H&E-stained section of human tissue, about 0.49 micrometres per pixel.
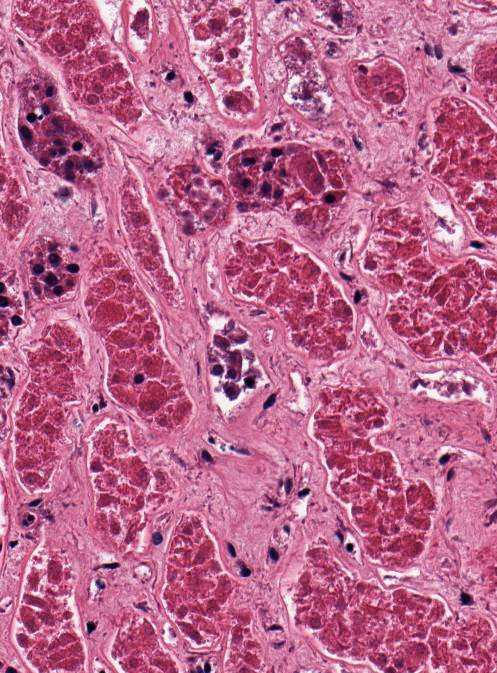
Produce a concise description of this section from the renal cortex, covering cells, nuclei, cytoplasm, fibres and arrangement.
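Cells in rounded and elongated nests separated by fibrous septa throughout the field. Most nests: abundant deep red granular cytoplasm, sparse nuclei. Small clusters of cells with purple cytoplasm and dark round nuclei at upper left and near centre.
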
